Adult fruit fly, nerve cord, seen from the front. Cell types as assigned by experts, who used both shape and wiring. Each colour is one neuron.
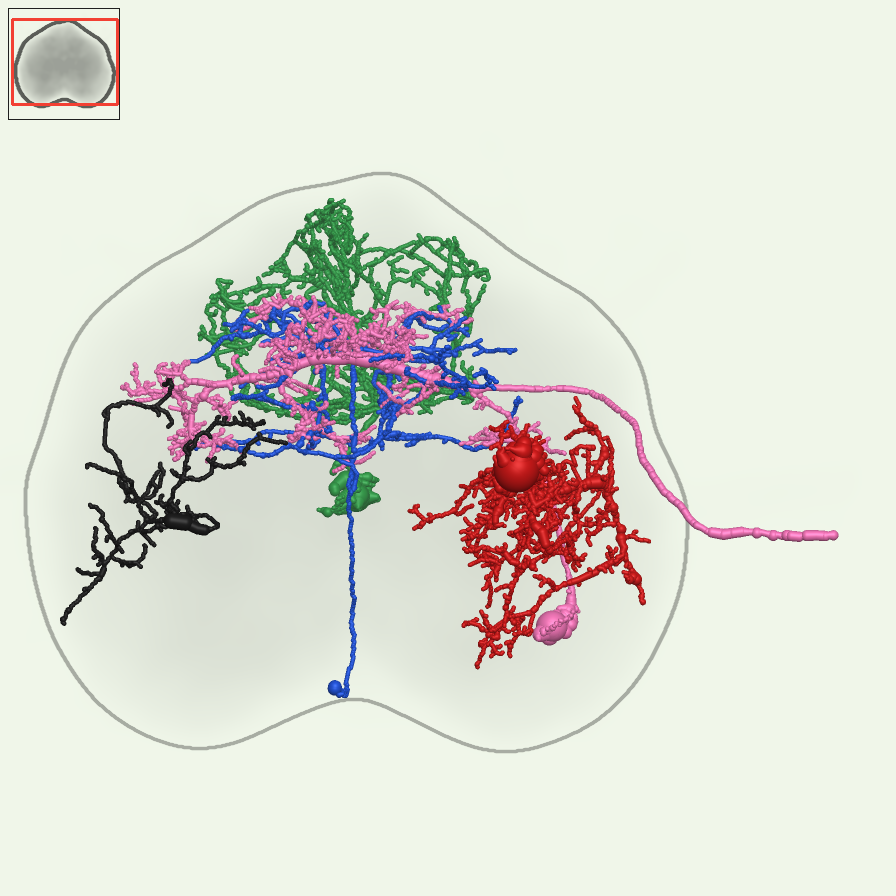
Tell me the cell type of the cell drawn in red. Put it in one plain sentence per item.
The cell type is Tr extensor MN.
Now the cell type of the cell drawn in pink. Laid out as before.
The cell type is hg2 MN.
